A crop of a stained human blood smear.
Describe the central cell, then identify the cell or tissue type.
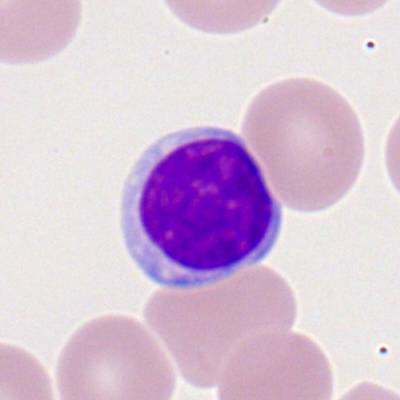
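The central cell has a round, smooth outline. Its cytoplasm is pale blue, and the rim of cytoplasm is widest on the left side of the cell. No granules are visible in the cytoplasm. This cell is a lymphocyte.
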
